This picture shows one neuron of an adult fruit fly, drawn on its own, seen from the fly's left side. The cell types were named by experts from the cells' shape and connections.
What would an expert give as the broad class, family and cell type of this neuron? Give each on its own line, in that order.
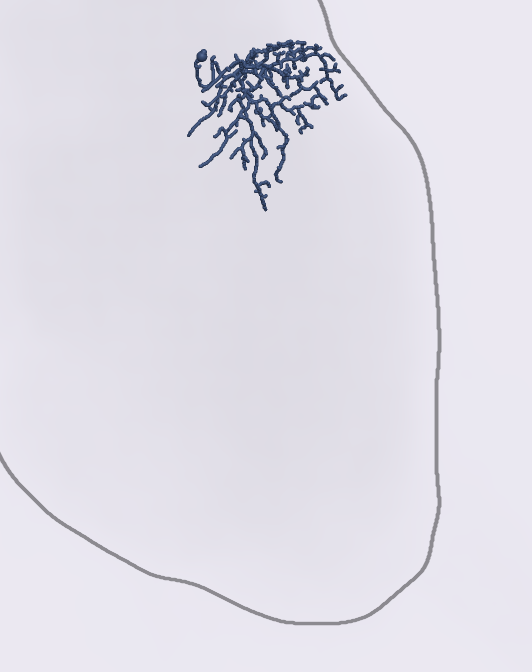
optic-lobe intrinsic neuron
Dm
Dm14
